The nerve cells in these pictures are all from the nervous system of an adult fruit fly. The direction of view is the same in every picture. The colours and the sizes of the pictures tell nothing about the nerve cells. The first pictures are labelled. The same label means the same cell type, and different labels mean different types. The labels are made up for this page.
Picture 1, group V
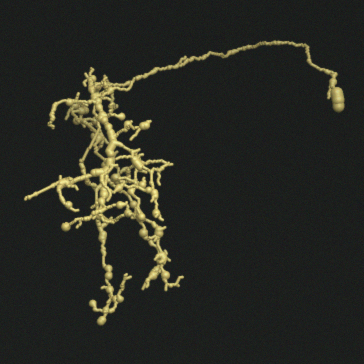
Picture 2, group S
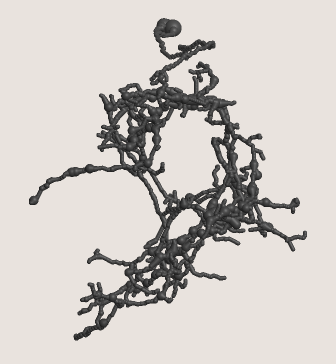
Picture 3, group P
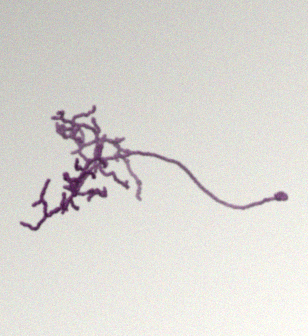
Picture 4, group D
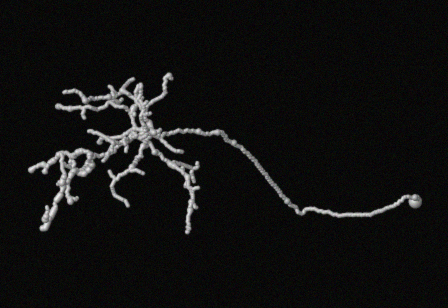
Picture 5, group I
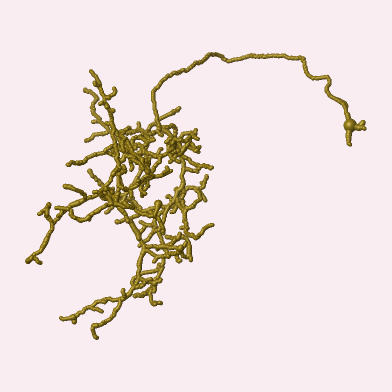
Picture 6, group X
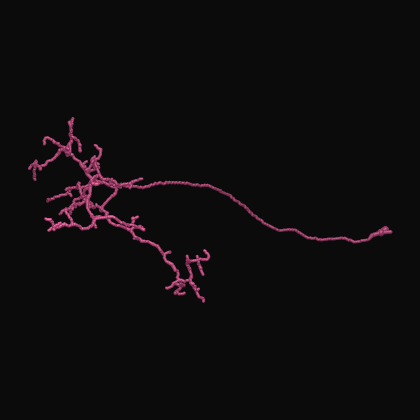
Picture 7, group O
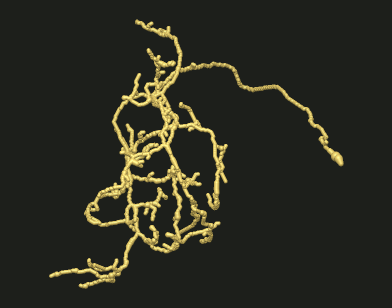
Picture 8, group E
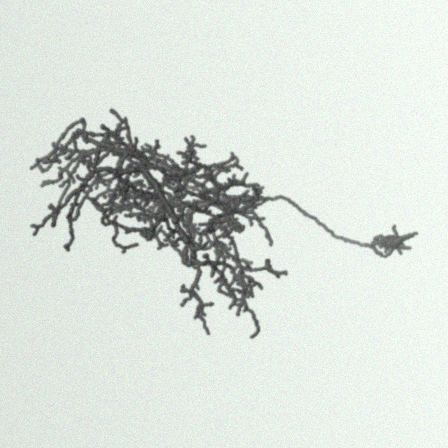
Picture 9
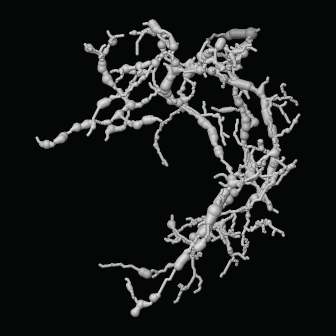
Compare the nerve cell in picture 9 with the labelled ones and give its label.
group S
